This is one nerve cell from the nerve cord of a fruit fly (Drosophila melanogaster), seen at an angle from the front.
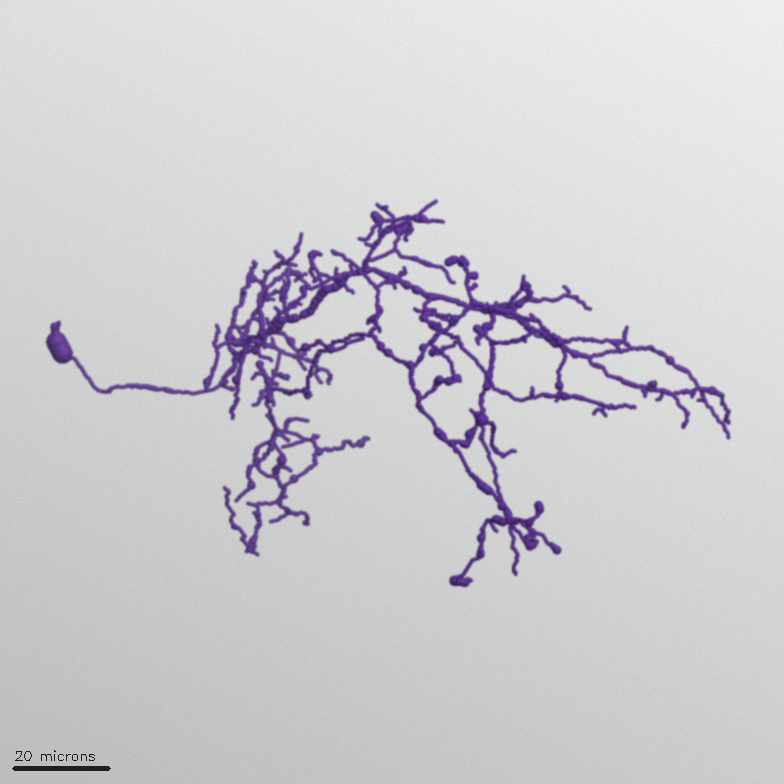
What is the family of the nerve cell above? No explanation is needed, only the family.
hemilineage 03A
